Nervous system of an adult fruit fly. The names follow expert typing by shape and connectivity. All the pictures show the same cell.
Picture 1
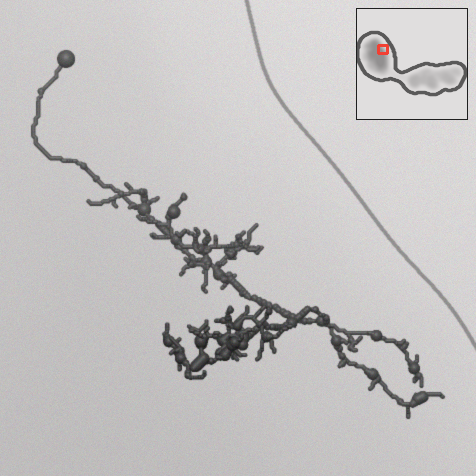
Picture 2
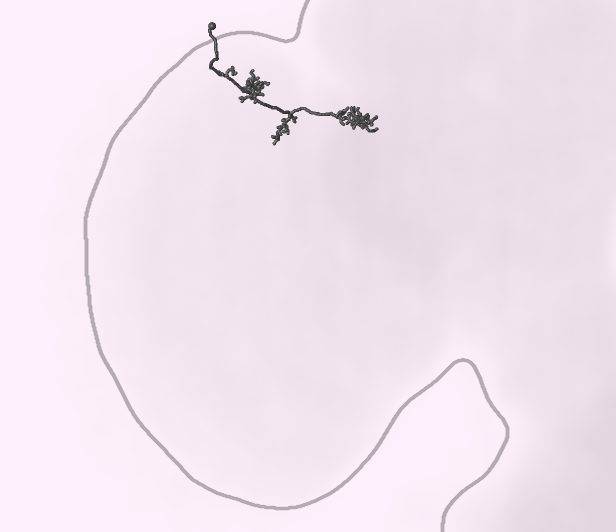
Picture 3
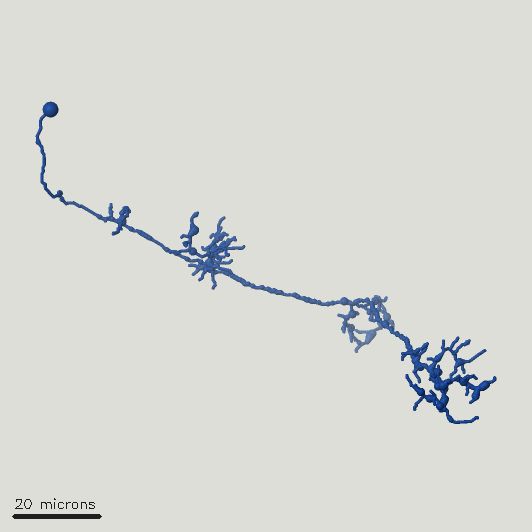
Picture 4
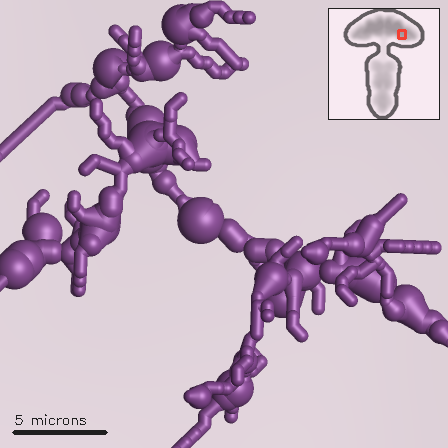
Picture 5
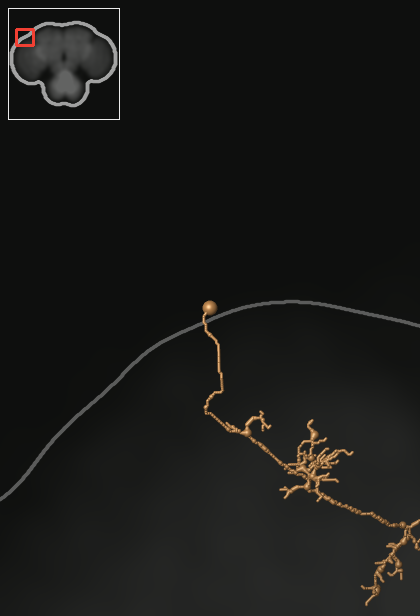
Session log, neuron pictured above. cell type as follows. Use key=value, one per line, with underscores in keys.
cell_type=TmY17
